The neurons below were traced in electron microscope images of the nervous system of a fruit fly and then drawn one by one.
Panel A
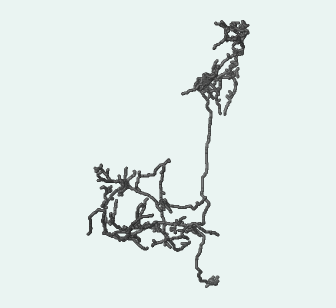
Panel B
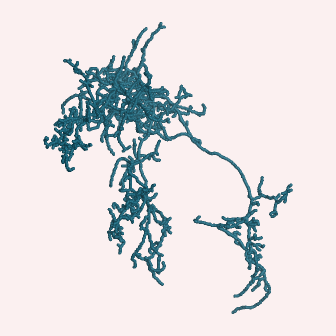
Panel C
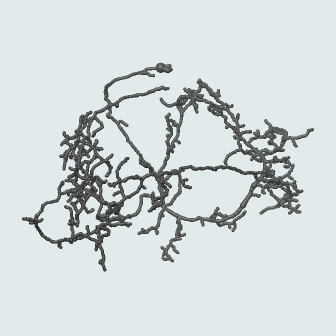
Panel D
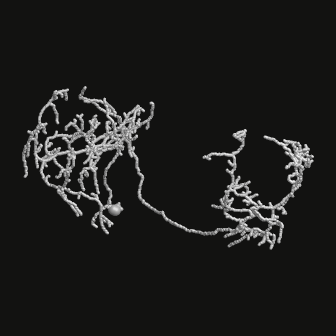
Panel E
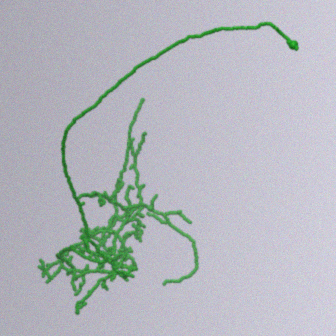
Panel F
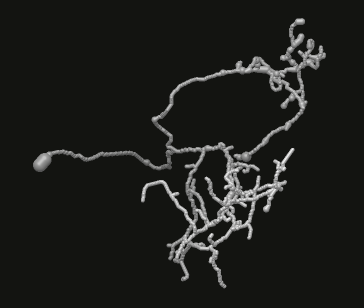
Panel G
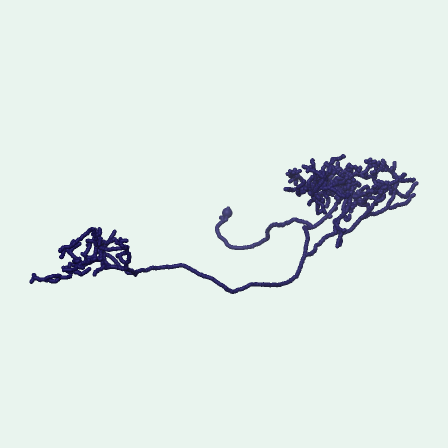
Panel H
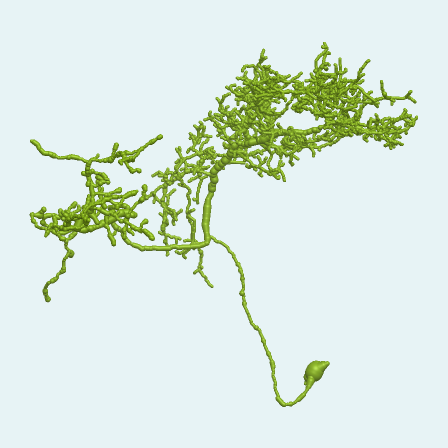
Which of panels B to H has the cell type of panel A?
D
